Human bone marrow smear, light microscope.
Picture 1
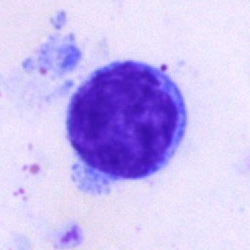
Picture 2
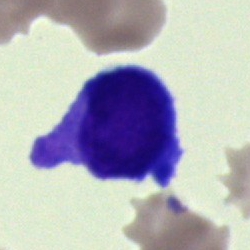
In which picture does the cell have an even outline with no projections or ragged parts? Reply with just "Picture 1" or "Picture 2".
Picture 1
